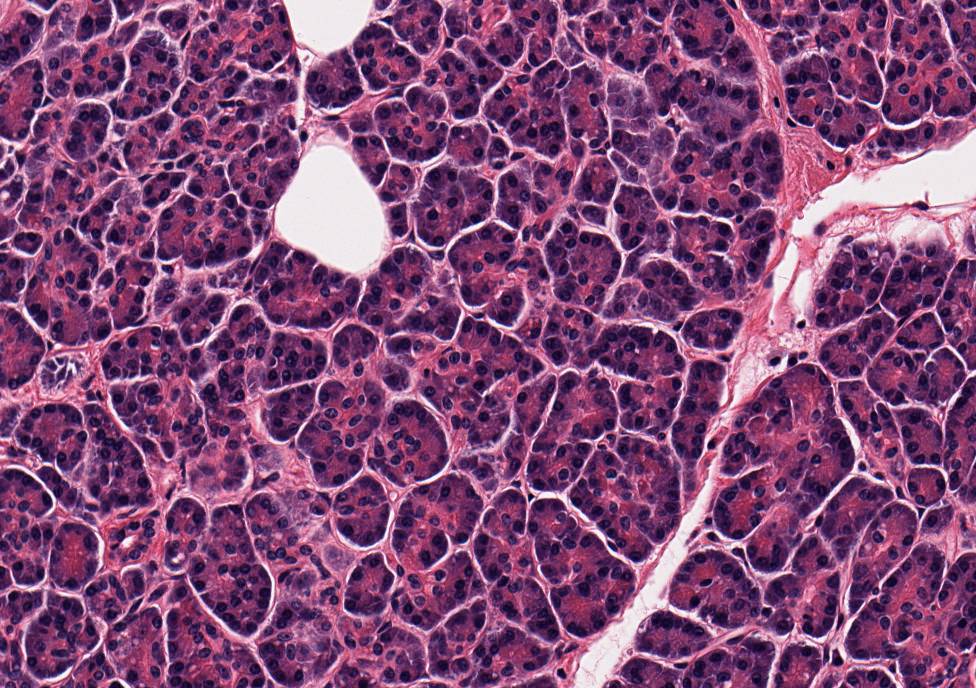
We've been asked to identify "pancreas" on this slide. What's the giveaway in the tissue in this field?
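Pancreas fits the first thing you'll notice: closely packed rounded acini fill the whole field.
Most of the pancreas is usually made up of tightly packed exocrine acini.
Now look inside one acinus: round dark nuclei sit toward its outer, basal side, the basal cytoplasm is purple, and the cytoplasm toward the centre is pink-red.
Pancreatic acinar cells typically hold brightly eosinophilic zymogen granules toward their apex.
That pink-red zone at the centre of each acinus goes well with pancreas. The acinar lumina are tiny and hard to see, and there is no surface epithelium anywhere in the field.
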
